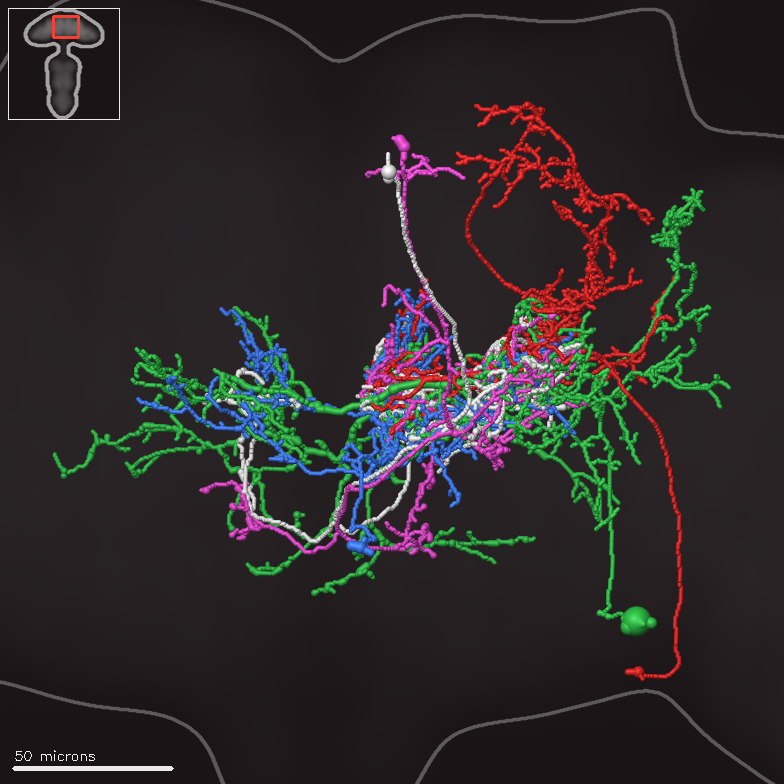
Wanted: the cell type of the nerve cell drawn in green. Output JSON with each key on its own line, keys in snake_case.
{
 "cell_type": "CL310"
}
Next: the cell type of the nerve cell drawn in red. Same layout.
{
 "cell_type": "aIPg7"
}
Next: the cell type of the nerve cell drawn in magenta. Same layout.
{
 "cell_type": "ICL005m"
}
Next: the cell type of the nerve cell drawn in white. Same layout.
{
 "cell_type": "ICL006m"
}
